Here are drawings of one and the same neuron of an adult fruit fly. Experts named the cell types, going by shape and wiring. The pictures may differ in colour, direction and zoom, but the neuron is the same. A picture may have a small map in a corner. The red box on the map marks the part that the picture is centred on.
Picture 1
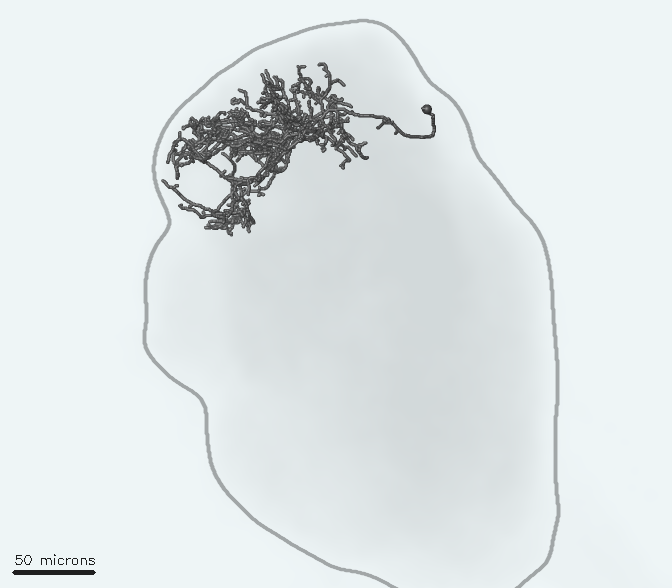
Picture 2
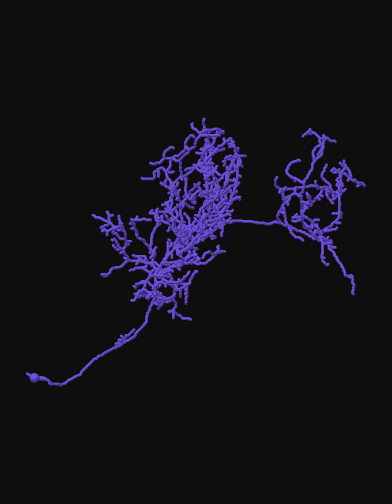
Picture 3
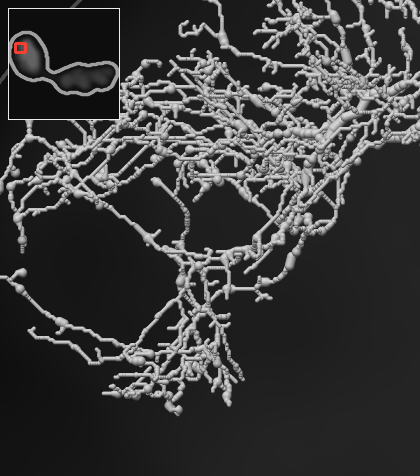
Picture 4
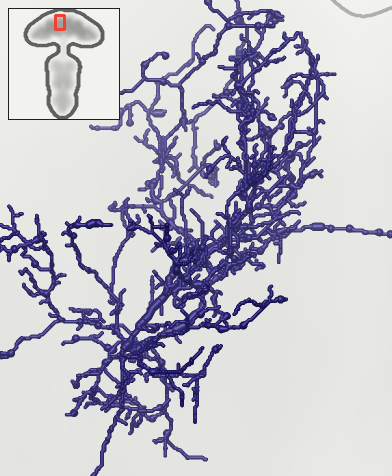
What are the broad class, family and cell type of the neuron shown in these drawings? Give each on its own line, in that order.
central-brain intrinsic neuron
hemilineage DL1_dorsal
SMP178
